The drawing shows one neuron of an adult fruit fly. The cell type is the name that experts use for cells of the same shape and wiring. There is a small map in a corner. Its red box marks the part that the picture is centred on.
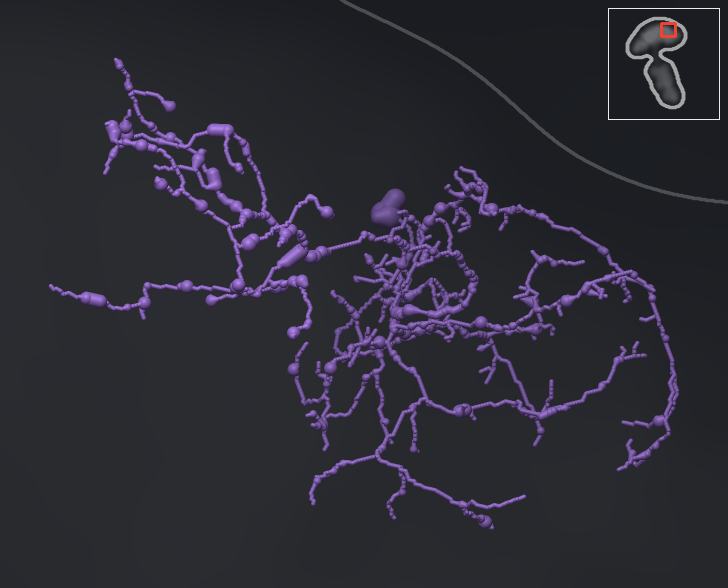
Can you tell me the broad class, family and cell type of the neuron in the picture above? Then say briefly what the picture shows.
This is a central-brain intrinsic neuron. Its family is hemilineage LHa2. Its cell type is CB2805. It is in the brain and does not reach the nerve cord. Dozens of branch ends can be seen.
